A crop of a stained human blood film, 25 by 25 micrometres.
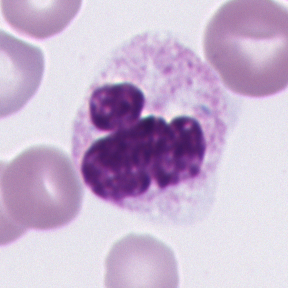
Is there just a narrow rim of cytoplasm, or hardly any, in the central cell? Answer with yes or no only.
No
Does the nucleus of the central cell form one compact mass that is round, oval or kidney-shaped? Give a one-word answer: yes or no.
No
